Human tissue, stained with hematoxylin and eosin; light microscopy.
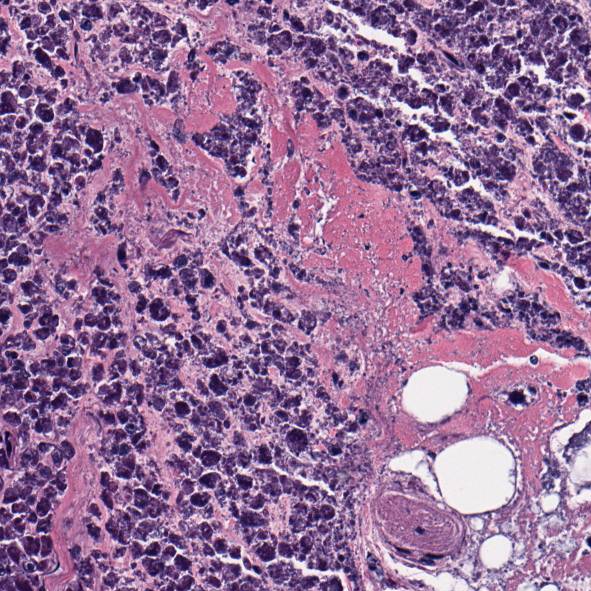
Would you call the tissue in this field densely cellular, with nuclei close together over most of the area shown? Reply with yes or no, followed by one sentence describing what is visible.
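Yes. Densely packed cells in solid sheets fill most of the field, except the lower right corner.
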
